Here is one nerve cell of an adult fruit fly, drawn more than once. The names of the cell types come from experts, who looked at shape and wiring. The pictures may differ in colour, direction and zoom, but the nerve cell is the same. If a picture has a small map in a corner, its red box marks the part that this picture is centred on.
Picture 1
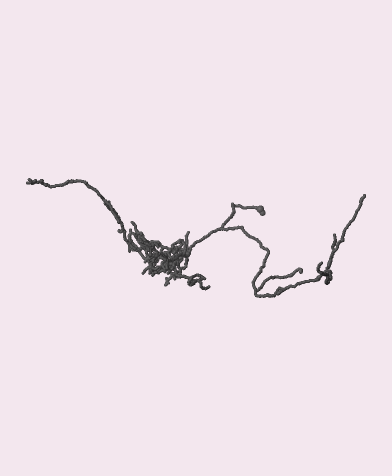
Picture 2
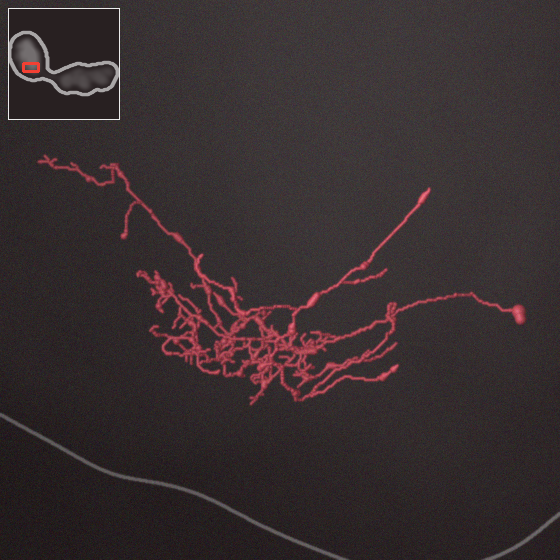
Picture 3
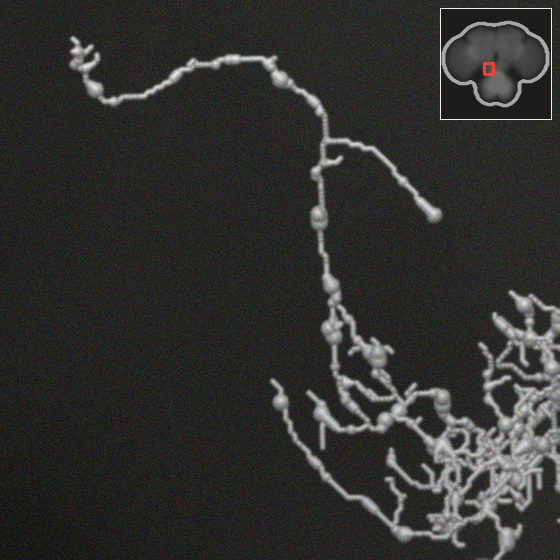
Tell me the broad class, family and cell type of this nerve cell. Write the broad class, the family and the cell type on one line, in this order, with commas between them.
central-brain intrinsic neuron, hemilineage LB23, GNG449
